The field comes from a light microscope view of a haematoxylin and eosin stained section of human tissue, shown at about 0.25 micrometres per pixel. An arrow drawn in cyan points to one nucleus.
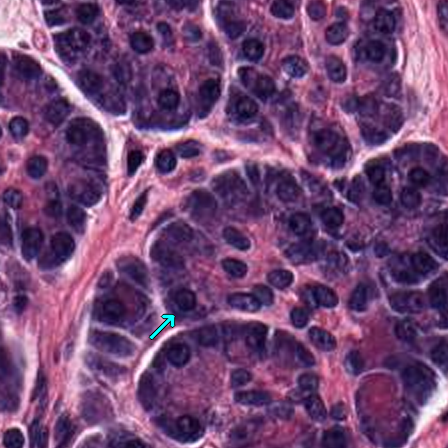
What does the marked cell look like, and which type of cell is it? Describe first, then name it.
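The nucleus is round, with a smooth, sharply drawn edge. The nucleus stains dark purple and sits close to the outer edge of the cell group, near a thin pale boundary line. The cytoplasm is purple-pink and finely granular, and the cell's outline against its neighbours is hard to make out. The cell lies at the rim of a rounded cluster of similar cells, with thin pink fibrous bands running between neighbouring clusters. This is a pancreatic acinar cell.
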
